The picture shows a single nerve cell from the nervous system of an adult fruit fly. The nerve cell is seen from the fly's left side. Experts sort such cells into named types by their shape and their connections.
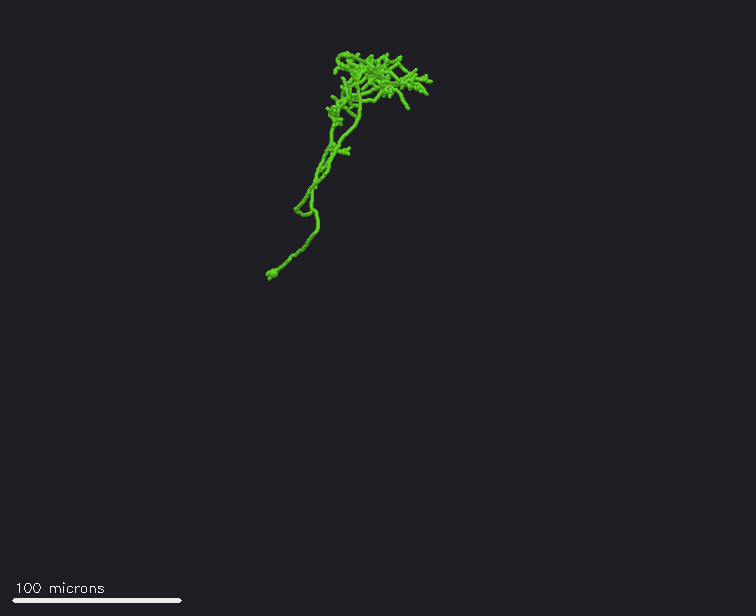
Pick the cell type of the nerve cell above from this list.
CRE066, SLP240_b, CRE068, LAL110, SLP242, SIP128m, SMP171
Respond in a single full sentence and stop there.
For this nerve cell, the cell type is SLP240_b.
